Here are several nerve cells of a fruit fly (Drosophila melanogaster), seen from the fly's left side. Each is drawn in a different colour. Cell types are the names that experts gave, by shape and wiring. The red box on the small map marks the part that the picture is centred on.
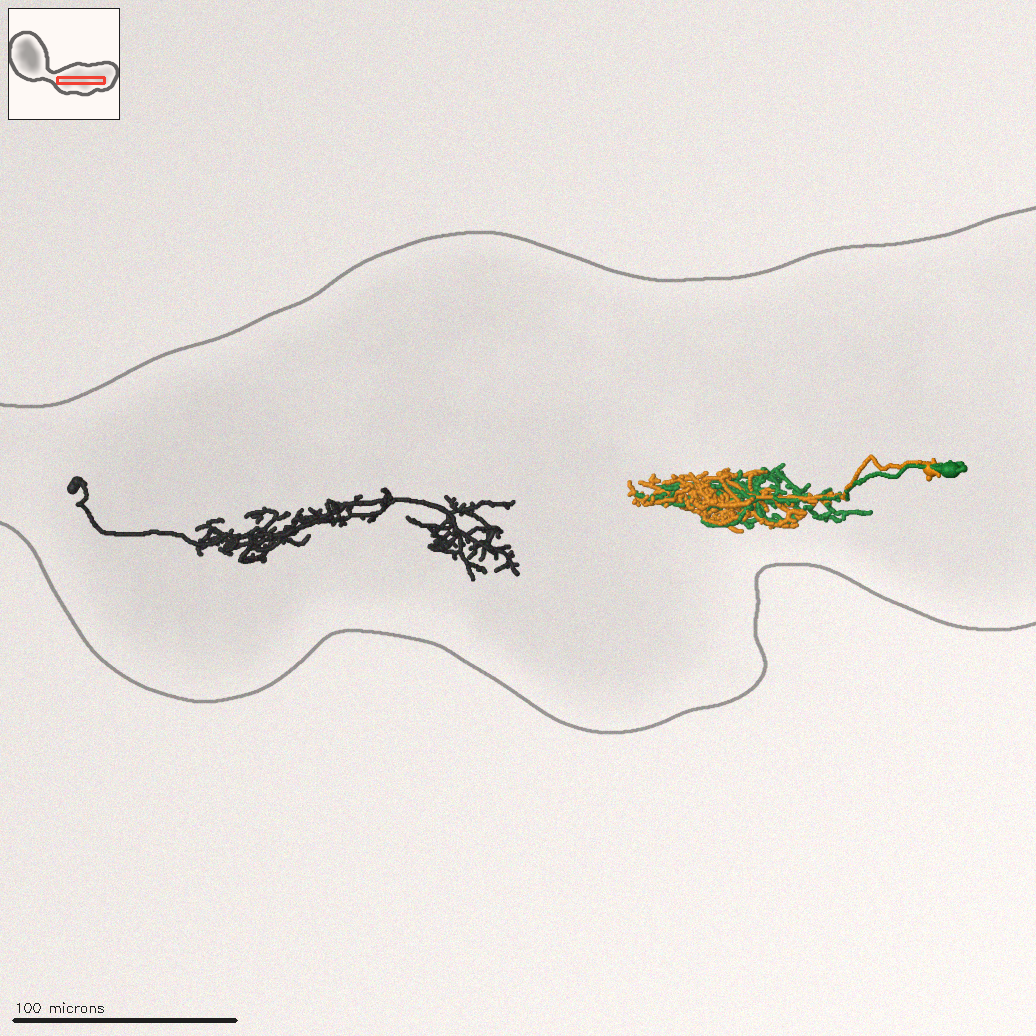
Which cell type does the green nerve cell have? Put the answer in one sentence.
The cell type is IN09A017.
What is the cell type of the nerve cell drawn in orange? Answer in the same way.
The cell type is IN09A018.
